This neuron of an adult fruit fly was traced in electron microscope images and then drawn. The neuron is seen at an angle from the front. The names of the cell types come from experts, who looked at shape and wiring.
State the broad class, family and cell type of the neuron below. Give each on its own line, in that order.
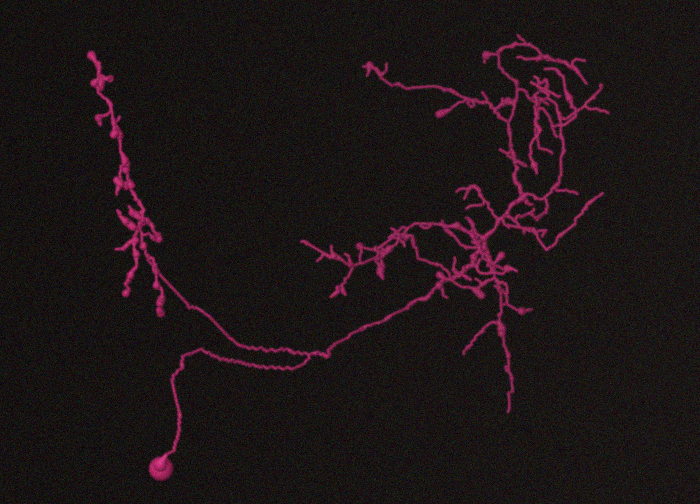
central-brain intrinsic neuron
hemilineage LALa1_posterior
WED009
